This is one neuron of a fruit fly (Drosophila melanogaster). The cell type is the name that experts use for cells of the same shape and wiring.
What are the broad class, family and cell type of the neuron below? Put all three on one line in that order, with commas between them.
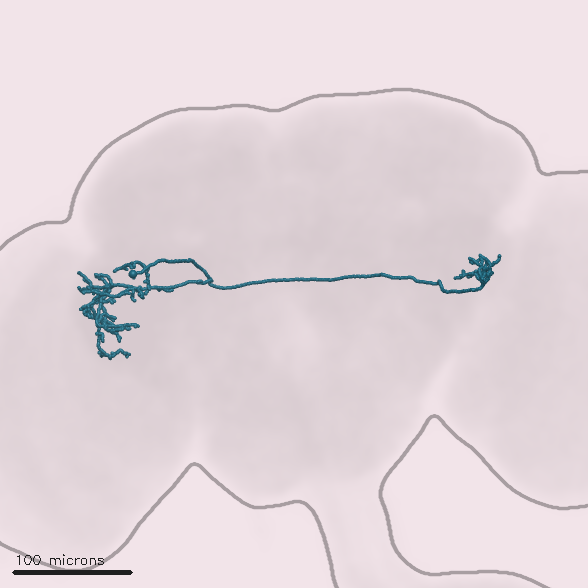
central-brain intrinsic neuron, hemilineage VLPa2, CB4168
